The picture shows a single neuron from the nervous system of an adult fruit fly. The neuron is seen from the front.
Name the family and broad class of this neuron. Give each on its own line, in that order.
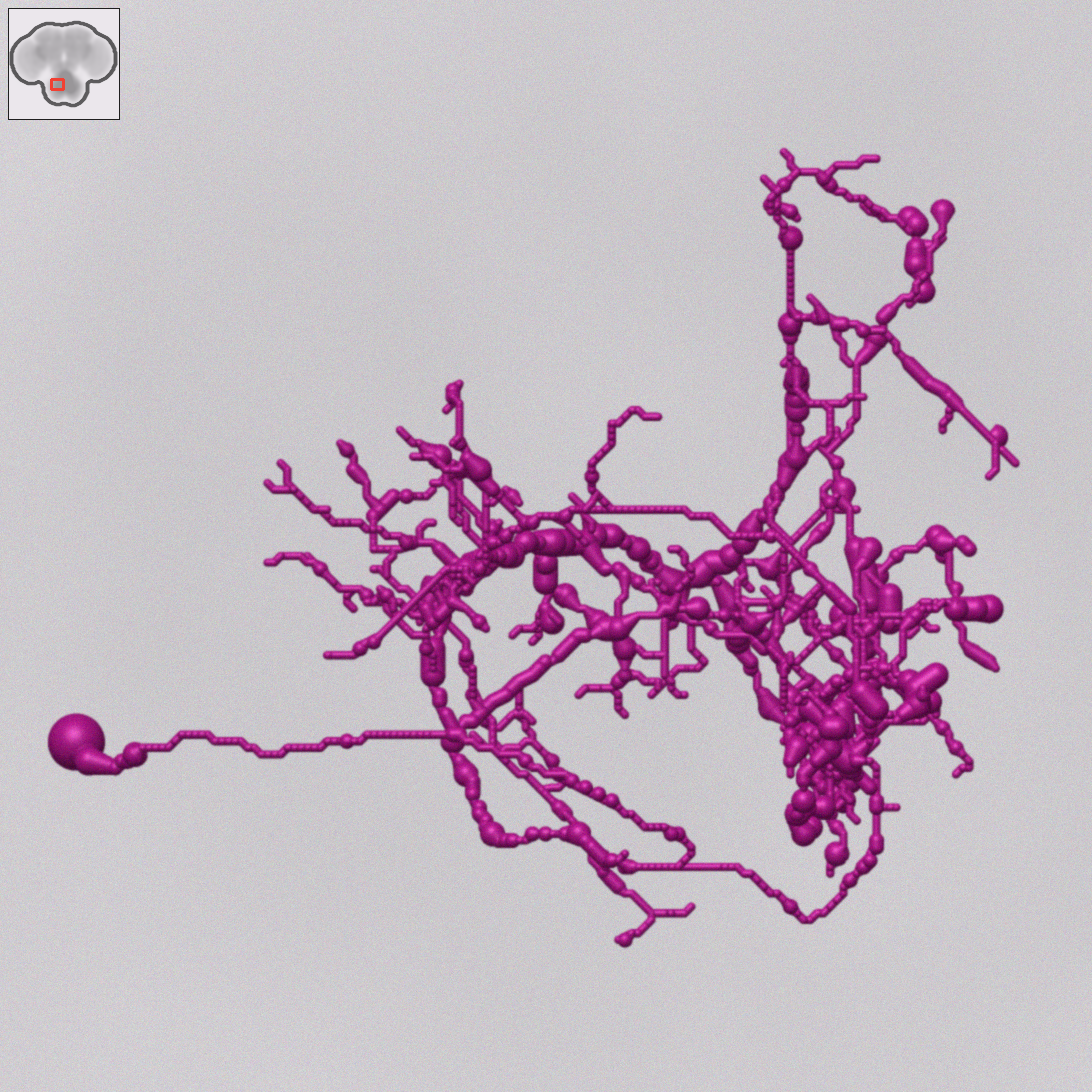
hemilineage 09A
nerve-cord intrinsic neuron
